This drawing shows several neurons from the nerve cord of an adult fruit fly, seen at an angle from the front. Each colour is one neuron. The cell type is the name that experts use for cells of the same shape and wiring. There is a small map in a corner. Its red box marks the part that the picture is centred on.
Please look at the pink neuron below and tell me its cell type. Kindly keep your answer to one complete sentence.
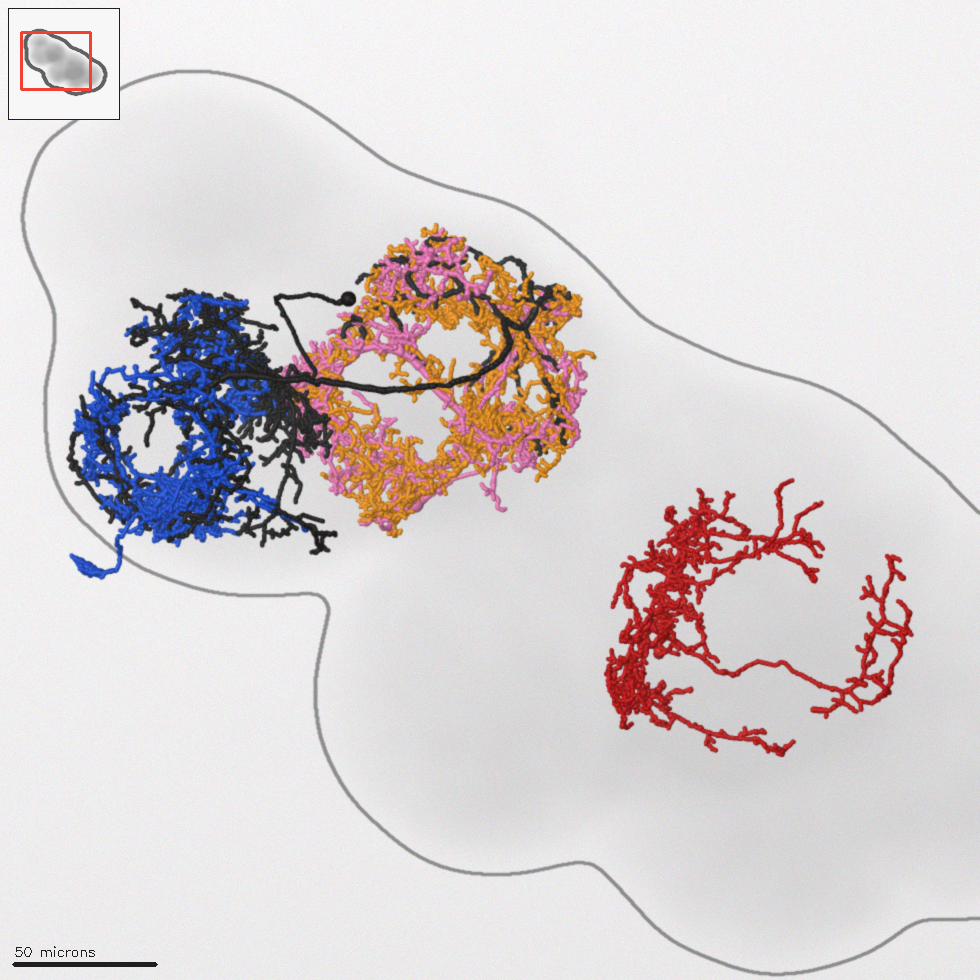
The cell type held by this neuron is IN16B024.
